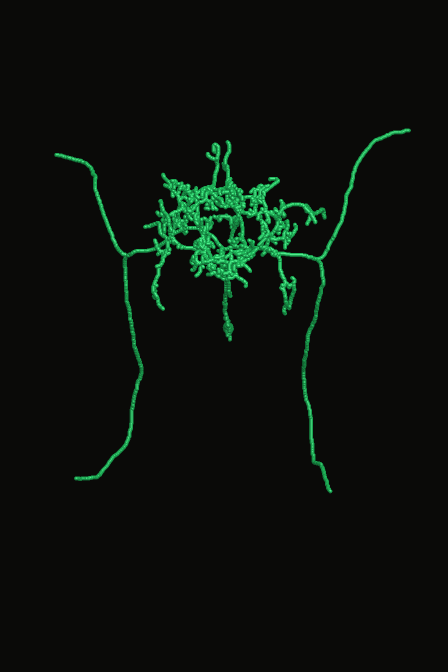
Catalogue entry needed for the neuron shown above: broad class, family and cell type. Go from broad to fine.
efferent neuron of the nerve cord; hemilineage 00B; EN00B011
